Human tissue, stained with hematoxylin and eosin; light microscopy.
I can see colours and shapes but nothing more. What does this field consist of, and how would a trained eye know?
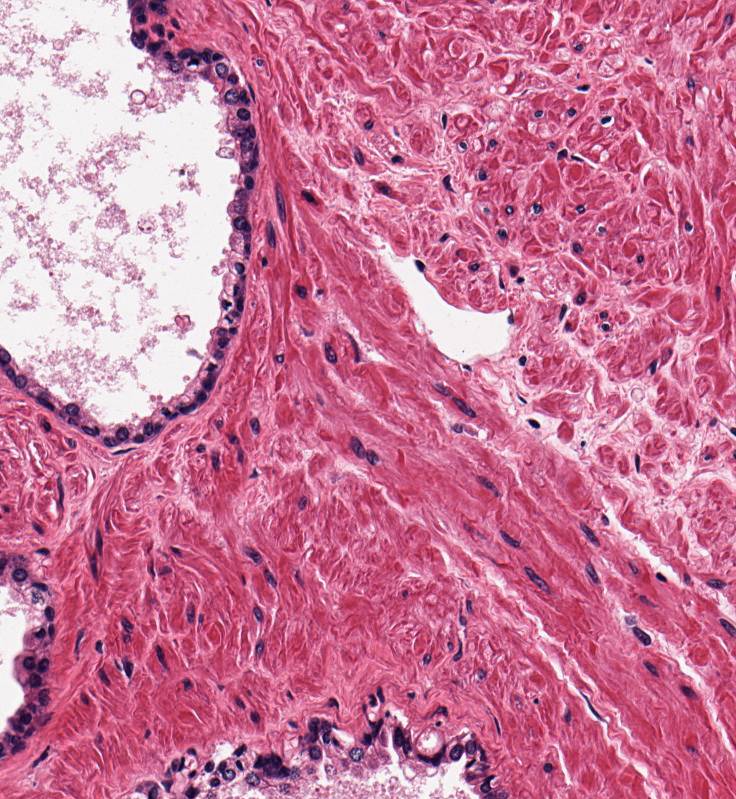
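This is fibromuscular stroma, dense and pink, filling most of the field between glandular lumina at the top left, left edge and bottom edge. Its cells are smooth muscle cells with elongated, blunt-ended nuclei and eosinophilic cytoplasm.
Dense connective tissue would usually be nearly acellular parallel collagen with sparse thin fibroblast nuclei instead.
The top-left lumen holds pale pink flocculent material.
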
